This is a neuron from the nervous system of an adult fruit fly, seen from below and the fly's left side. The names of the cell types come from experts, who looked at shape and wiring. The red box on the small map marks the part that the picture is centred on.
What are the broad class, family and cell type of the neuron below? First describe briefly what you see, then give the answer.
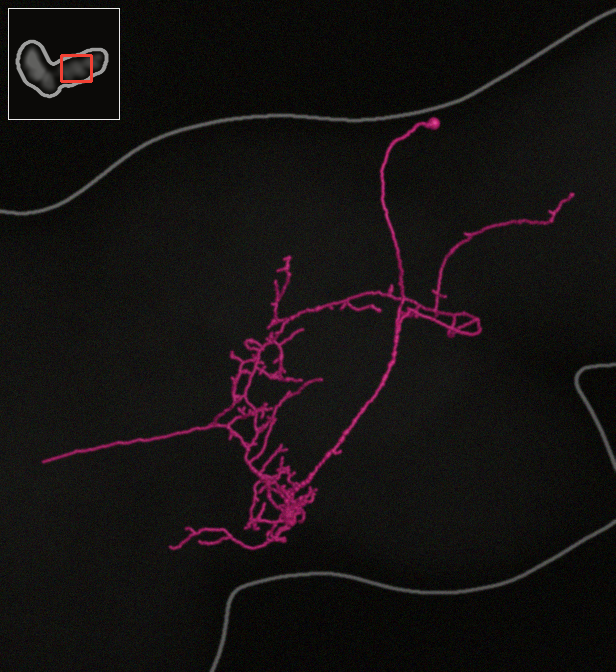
It is in the nerve cord and does not reach the brain. Dozens of branch ends can be seen. This is a nerve-cord intrinsic neuron. The family is hemilineage 19B. It is of cell type IN19B072.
